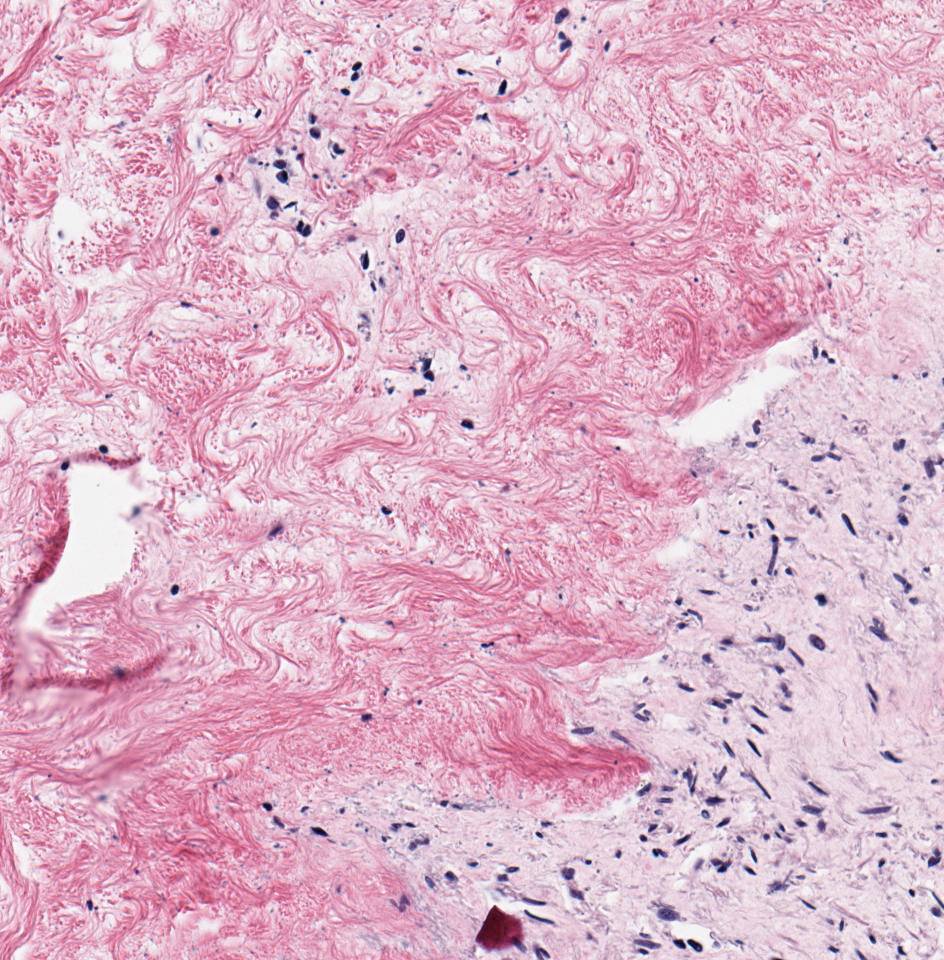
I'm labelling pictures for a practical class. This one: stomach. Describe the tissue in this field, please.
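See the paler, more cellular zone at lower right, while deeper pink collagen fills the upper and left parts. Those collagen bundles are wavy and loosely arranged, with sparse nuclei scattered singly. Around the lower-right spindle nuclei, the stroma is pale pink-lilac and finely fibrillary.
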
